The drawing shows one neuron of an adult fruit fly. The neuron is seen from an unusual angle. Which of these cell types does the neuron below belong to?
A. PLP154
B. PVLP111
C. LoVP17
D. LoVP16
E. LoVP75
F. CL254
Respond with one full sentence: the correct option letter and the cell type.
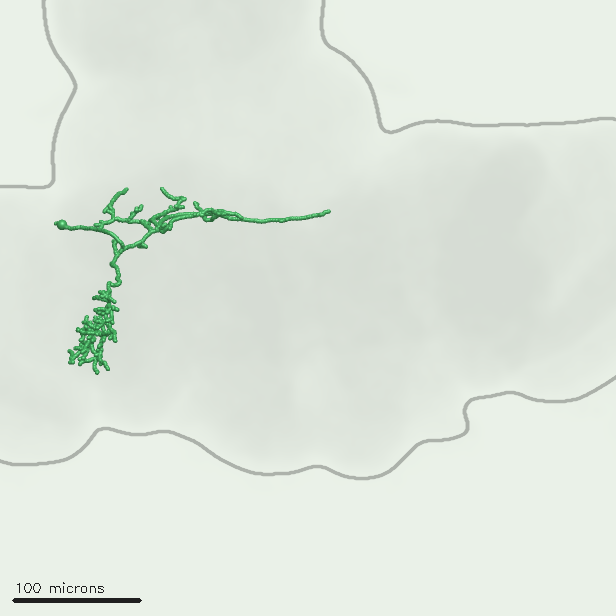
Cell type LoVP17, option C, is the one the neuron has.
